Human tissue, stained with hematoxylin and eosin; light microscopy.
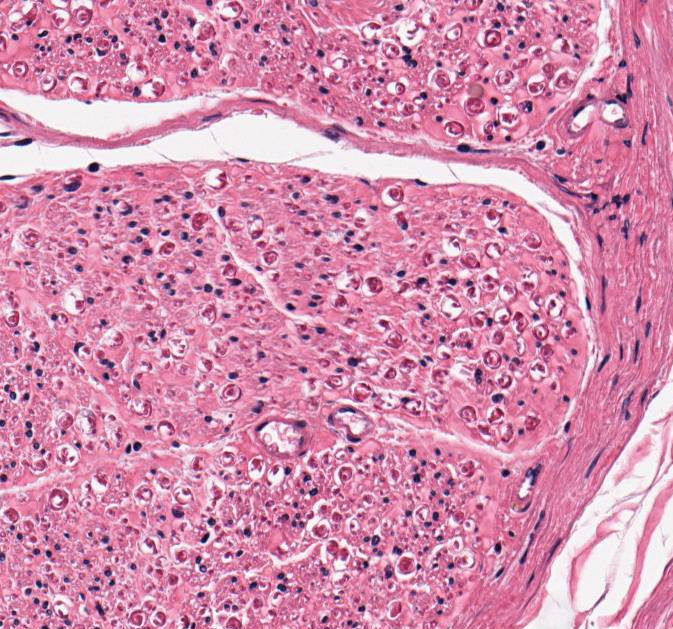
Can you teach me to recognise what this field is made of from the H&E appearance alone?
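Point one: the field shows nerve fascicle. Point two: the compartments hold many round clear vacuoles, most with a single pink globule.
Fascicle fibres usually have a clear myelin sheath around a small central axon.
Point three: small dark round to oval nuclei are scattered fairly evenly among them. Point four: a thin layered band of pink fibres, with flattened elongated nuclei along it, sheathes each compartment.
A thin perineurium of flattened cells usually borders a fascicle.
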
